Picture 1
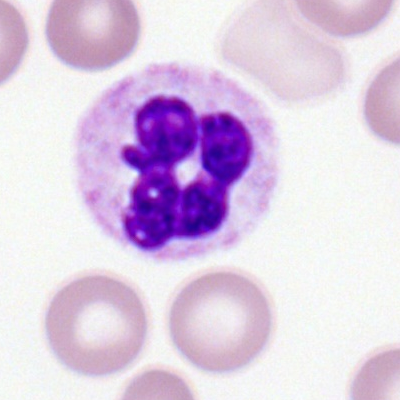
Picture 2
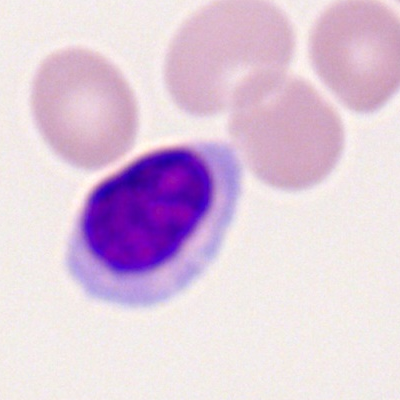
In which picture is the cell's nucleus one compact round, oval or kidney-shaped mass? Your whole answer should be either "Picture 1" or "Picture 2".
Picture 2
